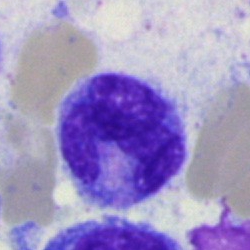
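Monocyte: a roughly round cell with a smooth edge. Its nucleus is indented, the notch opening toward the bottom, and that notch is mainly where the scant cytoplasm shows, pale lilac-blue.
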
